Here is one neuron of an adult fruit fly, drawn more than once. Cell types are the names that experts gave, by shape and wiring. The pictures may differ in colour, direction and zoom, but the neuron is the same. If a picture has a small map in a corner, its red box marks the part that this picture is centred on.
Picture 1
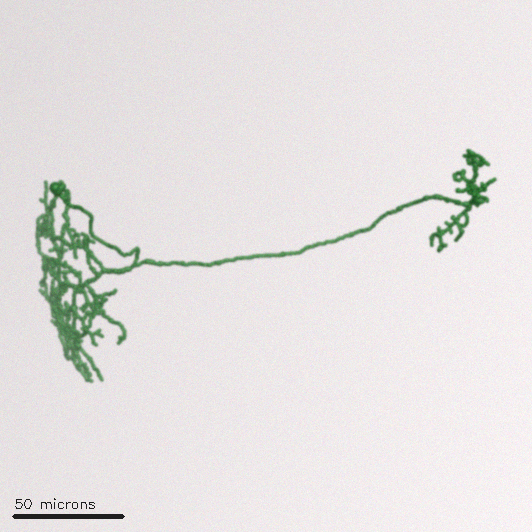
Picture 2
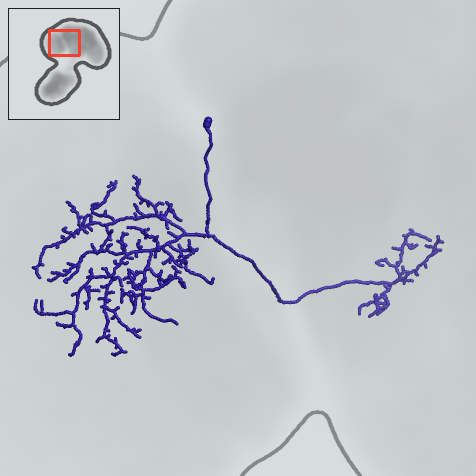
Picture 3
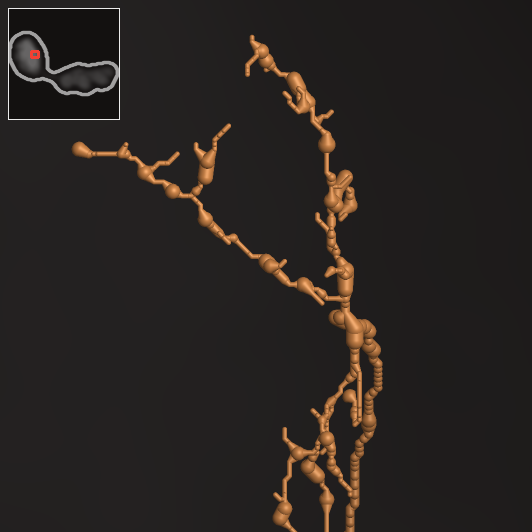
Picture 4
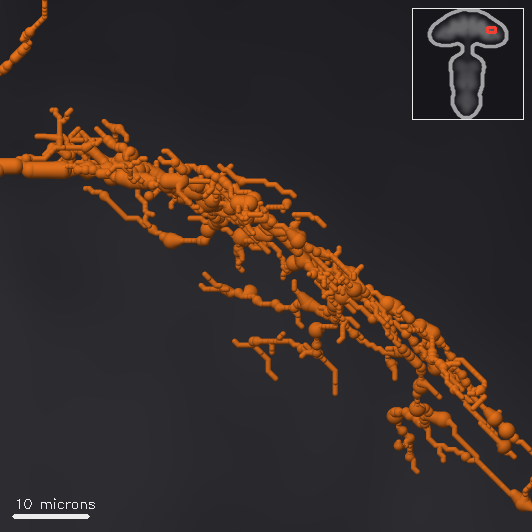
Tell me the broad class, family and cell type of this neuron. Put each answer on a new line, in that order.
visual projection neuron
MeVP
MeVP6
